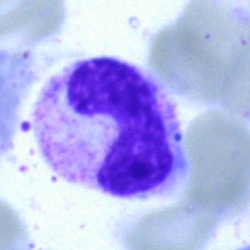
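Band neutrophil, the central cell of a stained human bone marrow smear. Following its edge, I see an outline that is round and smooth. The nucleus is a thick curved band bent into a C shape, its hollow facing to the left. Looking within the nucleus, I can see no nucleoli.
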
